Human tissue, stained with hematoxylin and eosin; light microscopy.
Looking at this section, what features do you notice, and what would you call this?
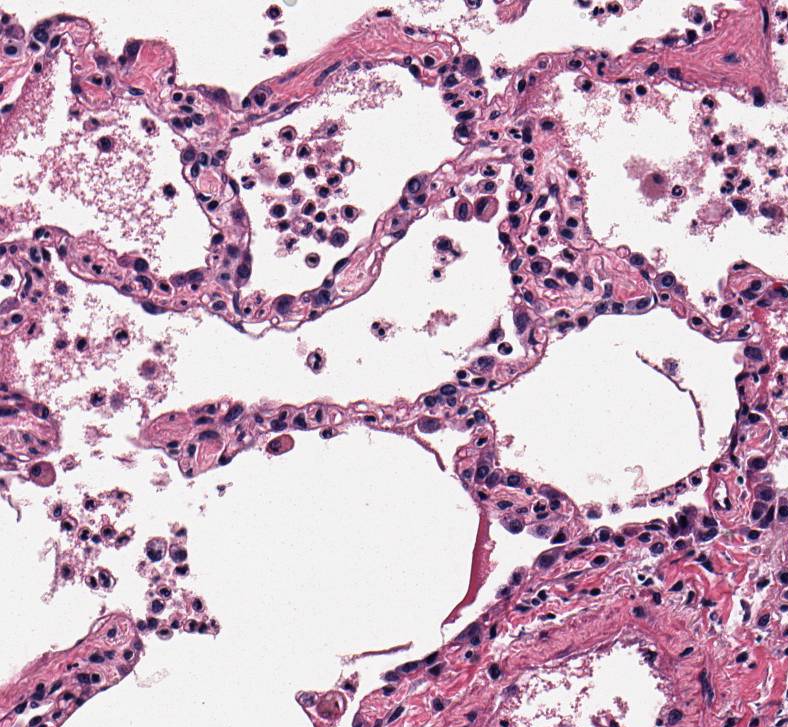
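Look first at the large, irregular open spaces between thin, branching septa. Loose clusters of rounded cells with round nuclei and pink cytoplasm lie free within them, thickest at upper centre and lower left. Pale pink, finely granular material partly fills spaces at left and upper right. The septa have pink collagen cores. This section is lung.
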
